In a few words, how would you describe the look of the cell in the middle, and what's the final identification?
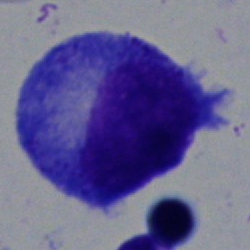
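Beginning at the border: pointed projections stick out from the right side of the cell. Next, the nucleus: it lies in the right half of the cell, and its left edge is nearly straight. Last, the cytoplasm: to the left of the nucleus it contains a paler area. That cell is a promyelocyte.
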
